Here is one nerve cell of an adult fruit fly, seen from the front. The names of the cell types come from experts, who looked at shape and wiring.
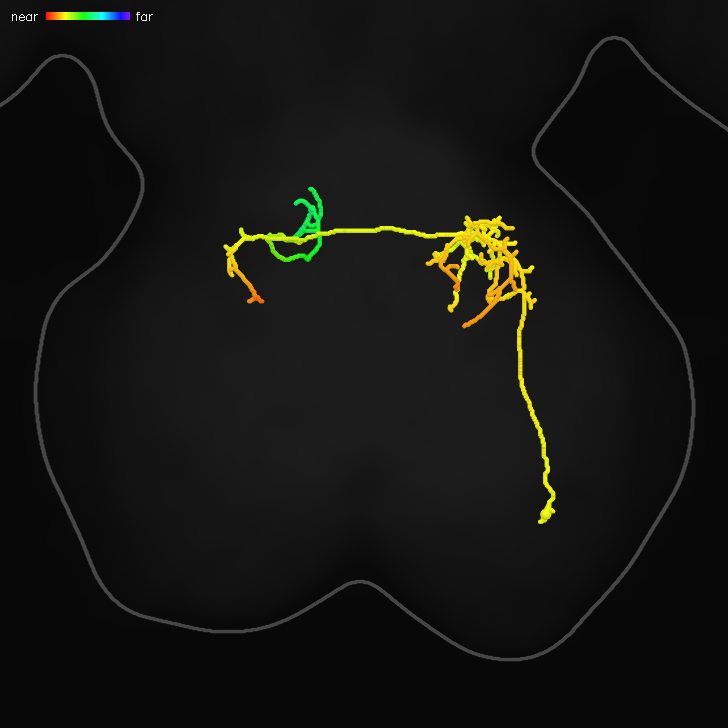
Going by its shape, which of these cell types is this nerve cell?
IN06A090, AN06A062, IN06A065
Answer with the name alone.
IN06A090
